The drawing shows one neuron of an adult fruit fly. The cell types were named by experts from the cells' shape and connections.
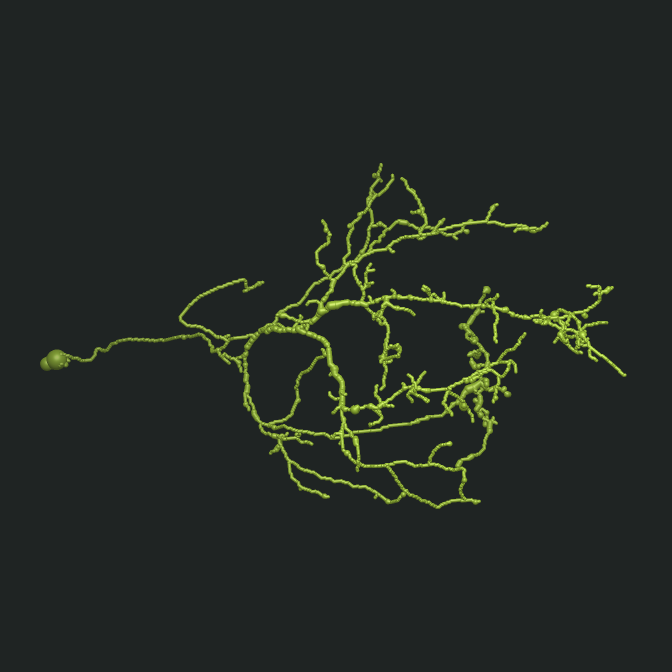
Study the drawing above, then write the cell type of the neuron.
IN07B031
